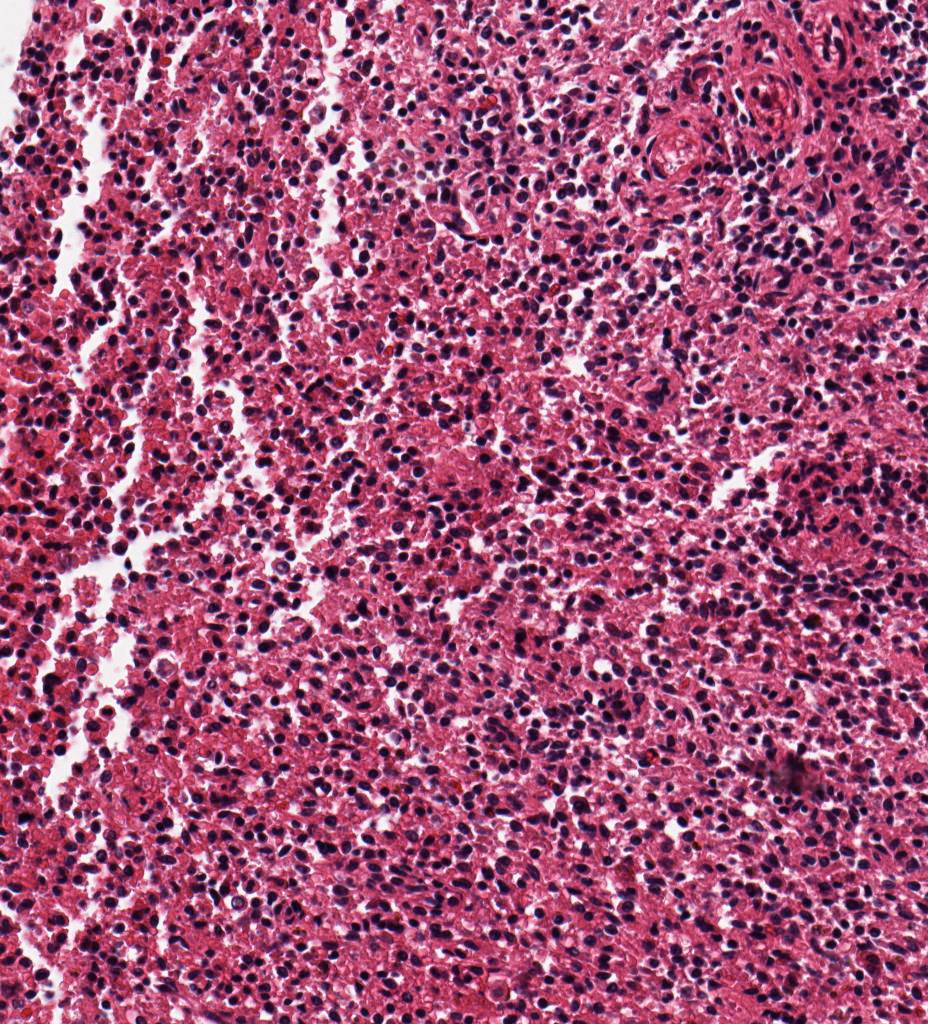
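Spleen, haematoxylin and eosin stained section. The whole field is a diffuse, densely cellular sheet with no glands, tubules or epithelial lining. Most nucleated cells have small, round, dark-staining nuclei and scant cytoplasm. In the upper right corner lie small vessels whose thick pink walls are concentrically layered. No fat cells are present anywhere in the field.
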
